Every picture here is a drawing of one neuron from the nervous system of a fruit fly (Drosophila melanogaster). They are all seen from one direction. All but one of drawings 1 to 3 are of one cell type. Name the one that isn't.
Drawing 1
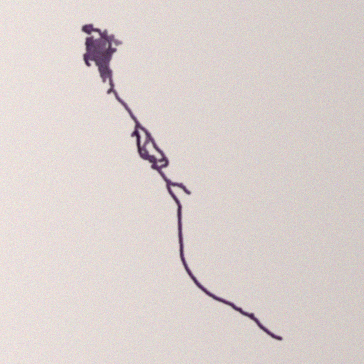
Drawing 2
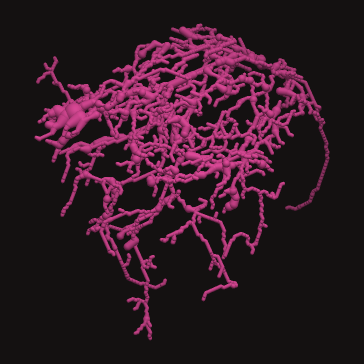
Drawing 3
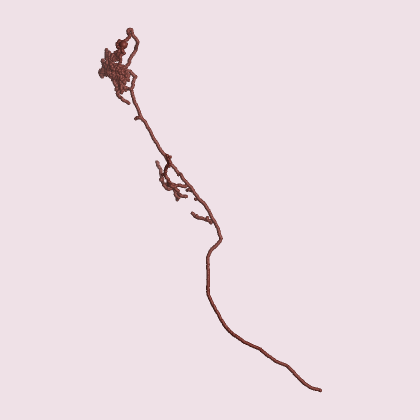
Drawing 2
